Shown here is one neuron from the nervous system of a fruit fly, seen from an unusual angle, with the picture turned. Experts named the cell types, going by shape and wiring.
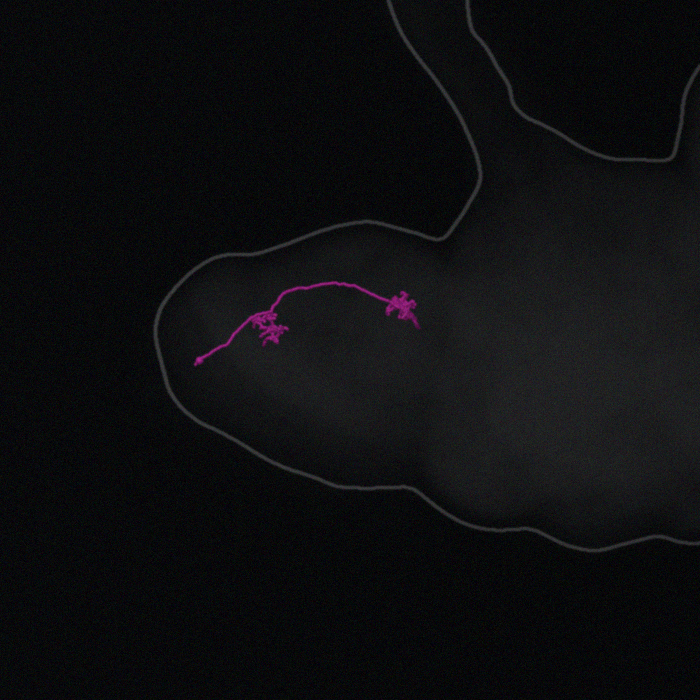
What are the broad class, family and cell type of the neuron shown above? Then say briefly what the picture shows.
This is an optic-lobe intrinsic neuron. Its family is Tm. It is of cell type Tm30. It is in the brain and does not reach the nerve cord. Its cell body lies on the left of the picture.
